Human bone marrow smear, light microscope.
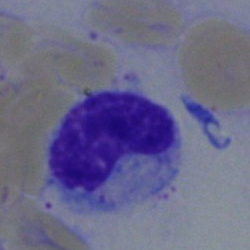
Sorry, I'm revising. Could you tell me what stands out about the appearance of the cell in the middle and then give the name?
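Kidney-shaped, the nucleus has its indentation facing the lower right. Deep purple chromatin lies in clumps separated by paler streaks. The cytoplasm is pale greyish-blue and lacks coarse granules. Cell type: metamyelocyte.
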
